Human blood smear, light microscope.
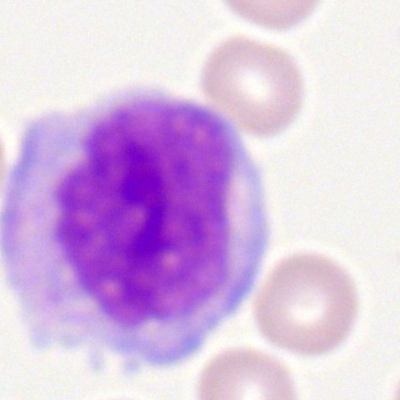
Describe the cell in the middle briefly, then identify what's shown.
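The cell has an irregular outline with a ragged lower edge, and small blebs project from that edge. Its nucleus has an irregular, folded outline. The cytoplasm is pale greyish-blue. This is a monocyte.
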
